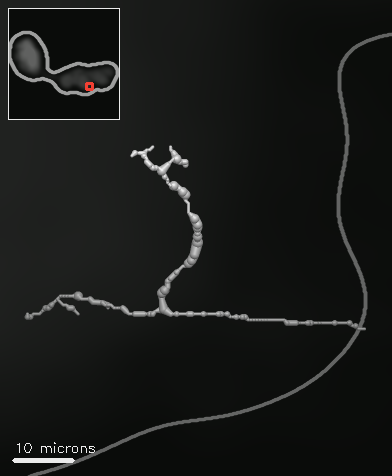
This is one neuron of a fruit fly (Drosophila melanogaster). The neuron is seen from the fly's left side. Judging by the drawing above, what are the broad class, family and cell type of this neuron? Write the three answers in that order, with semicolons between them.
sensory neuron entering the nerve cord; class mechanosensory tactile; SNta27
